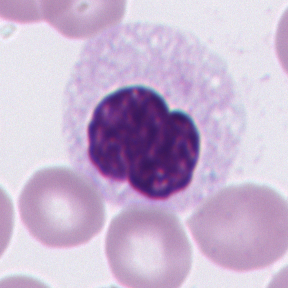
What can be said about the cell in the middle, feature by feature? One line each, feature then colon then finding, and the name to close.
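Nucleus: notched into two rounded lobes.
Nucleus position: lower part of the cell, more cytoplasm above than below.
Cytoplasm amount: abundant, a wide zone around the nucleus.
Cytoplasm colour: pale greyish-lilac.
Name: segmented neutrophil.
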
